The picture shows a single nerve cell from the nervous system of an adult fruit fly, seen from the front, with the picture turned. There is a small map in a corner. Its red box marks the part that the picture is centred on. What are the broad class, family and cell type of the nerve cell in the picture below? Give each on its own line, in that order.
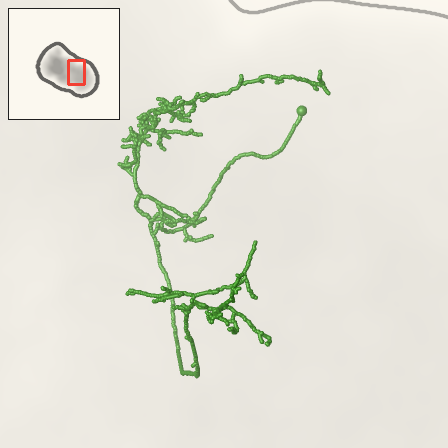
central-brain intrinsic neuron
hemilineage PSp1
LAL150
